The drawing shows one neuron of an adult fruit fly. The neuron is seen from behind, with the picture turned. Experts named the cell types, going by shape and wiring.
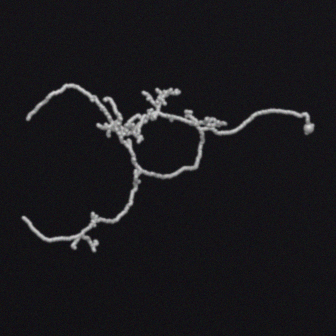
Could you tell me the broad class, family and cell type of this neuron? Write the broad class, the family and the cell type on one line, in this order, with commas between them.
central-brain intrinsic neuron, hemilineage CLp1, PS109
